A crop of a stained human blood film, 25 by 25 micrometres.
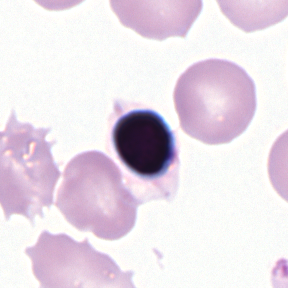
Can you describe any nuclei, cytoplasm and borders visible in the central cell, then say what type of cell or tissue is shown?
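The cell outline is irregular and angular, with pointed corners. Within the nucleus the chromatin is very dark and dense, almost uniform, with no visible pattern, and no nucleoli can be seen. The cytoplasm shows no granules. This cell is a normoblast.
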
